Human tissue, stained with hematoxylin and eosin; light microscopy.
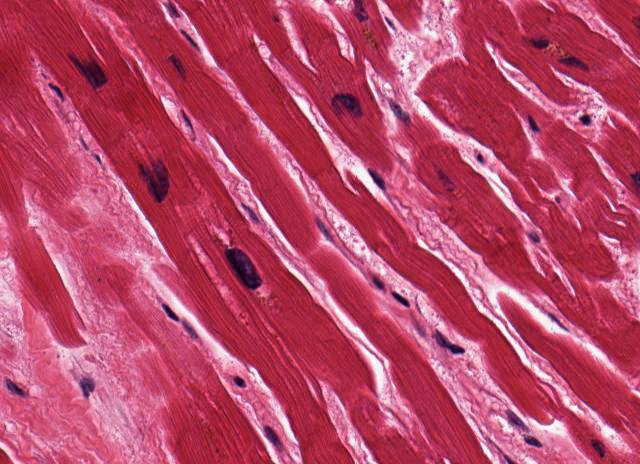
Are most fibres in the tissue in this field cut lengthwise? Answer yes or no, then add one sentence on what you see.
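Yes. Long muscle fibres run roughly parallel across the whole field, slanting from upper left to lower right.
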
